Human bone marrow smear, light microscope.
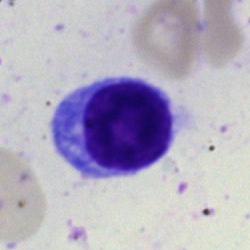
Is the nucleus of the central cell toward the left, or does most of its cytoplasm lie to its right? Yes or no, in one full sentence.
No, the bulk of the cytoplasm is located to the left of the nucleus.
